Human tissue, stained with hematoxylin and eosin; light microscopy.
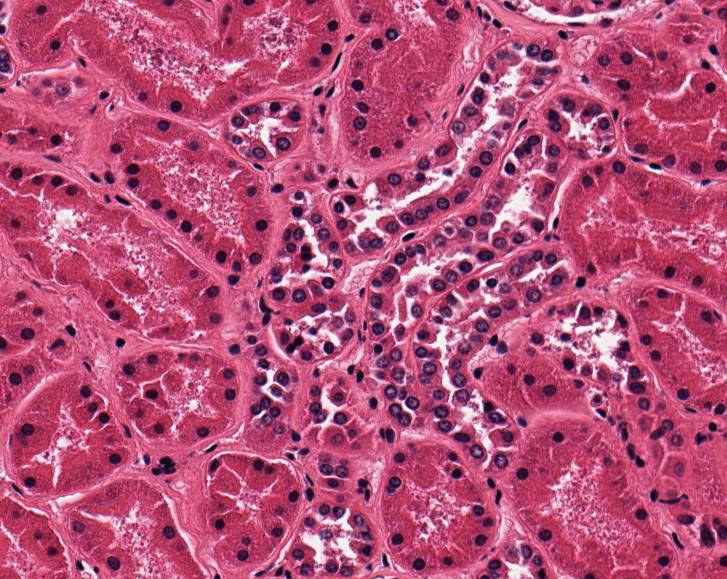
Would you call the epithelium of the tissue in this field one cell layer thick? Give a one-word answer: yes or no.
Yes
